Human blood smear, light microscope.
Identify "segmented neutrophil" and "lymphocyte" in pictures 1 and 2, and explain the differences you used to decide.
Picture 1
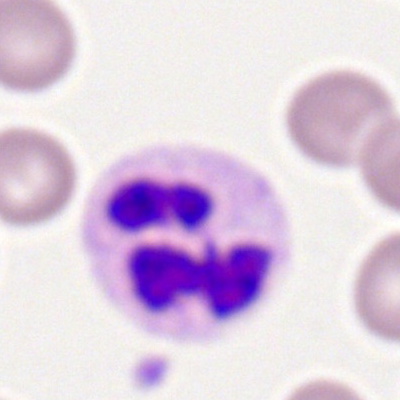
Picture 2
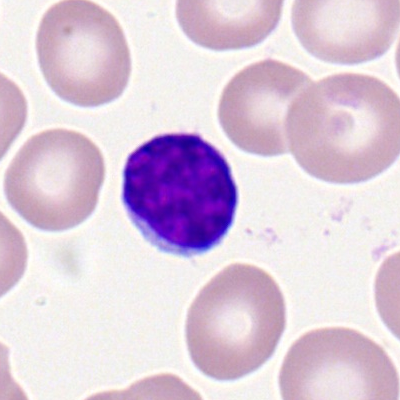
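That first one's a segmented neutrophil, and the second is a lymphocyte. Both are round with smooth edges, and neither shows nucleoli.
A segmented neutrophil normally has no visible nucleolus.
Where they differ is the cytoplasm. The neutrophil has plenty of it, pale pinkish-lilac and without large orange-red granules, around nuclear lobes that stain a dense, dark purple.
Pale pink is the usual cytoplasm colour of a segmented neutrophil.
The lymphocyte has only a scant pale blue rim, seen best along the lower left edge, around dark purple, coarsely clumped chromatin.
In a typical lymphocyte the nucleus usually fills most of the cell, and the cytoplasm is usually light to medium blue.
Its cytoplasm shows no granules, and there are no vacuoles in the cell. The small purple fragment just below the neutrophil is separate from it.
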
